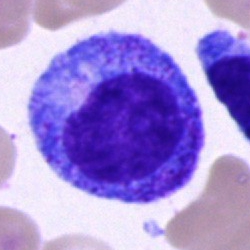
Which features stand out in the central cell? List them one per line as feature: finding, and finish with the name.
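Nucleus: off-centre, toward the lower right
Cytoplasm colour: blue
Cytoplasm extent: moderate rim, widest at the upper left
Granules: fine, reddish-purple, scattered through the cytoplasm
Name: promyelocyte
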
